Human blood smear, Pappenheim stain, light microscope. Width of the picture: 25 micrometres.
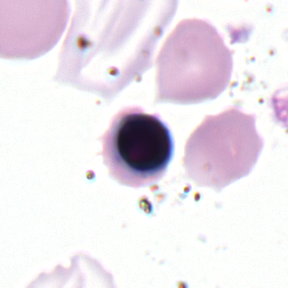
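Normoblast, the nucleated cell at the centre of this blood smear. Its outline is roughly round. Notice how the nucleus sits off-centre toward the upper right, its chromatin dense and almost black, with no visible pattern. The cytoplasm forms a rim around it that is widest on the lower-left side.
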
